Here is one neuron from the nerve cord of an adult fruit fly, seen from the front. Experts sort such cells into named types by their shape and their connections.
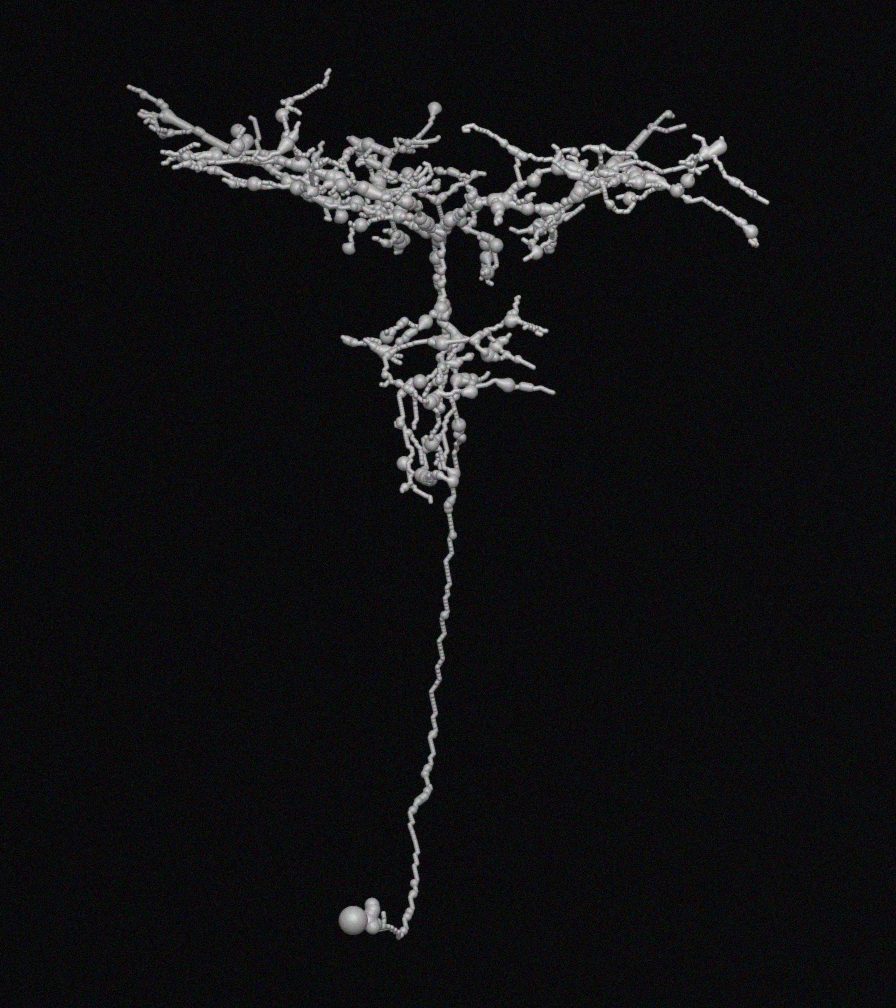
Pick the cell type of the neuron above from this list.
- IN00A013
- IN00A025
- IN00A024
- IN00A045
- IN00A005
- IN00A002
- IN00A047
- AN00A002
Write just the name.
IN00A047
